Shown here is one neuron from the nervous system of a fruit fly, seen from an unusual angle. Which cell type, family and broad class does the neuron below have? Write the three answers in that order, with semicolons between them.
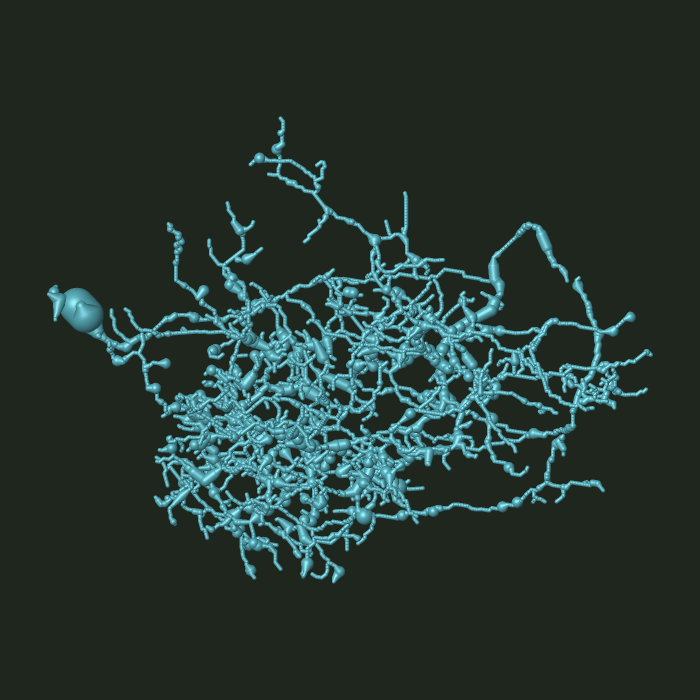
IN01B006; hemilineage 01B; nerve-cord intrinsic neuron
